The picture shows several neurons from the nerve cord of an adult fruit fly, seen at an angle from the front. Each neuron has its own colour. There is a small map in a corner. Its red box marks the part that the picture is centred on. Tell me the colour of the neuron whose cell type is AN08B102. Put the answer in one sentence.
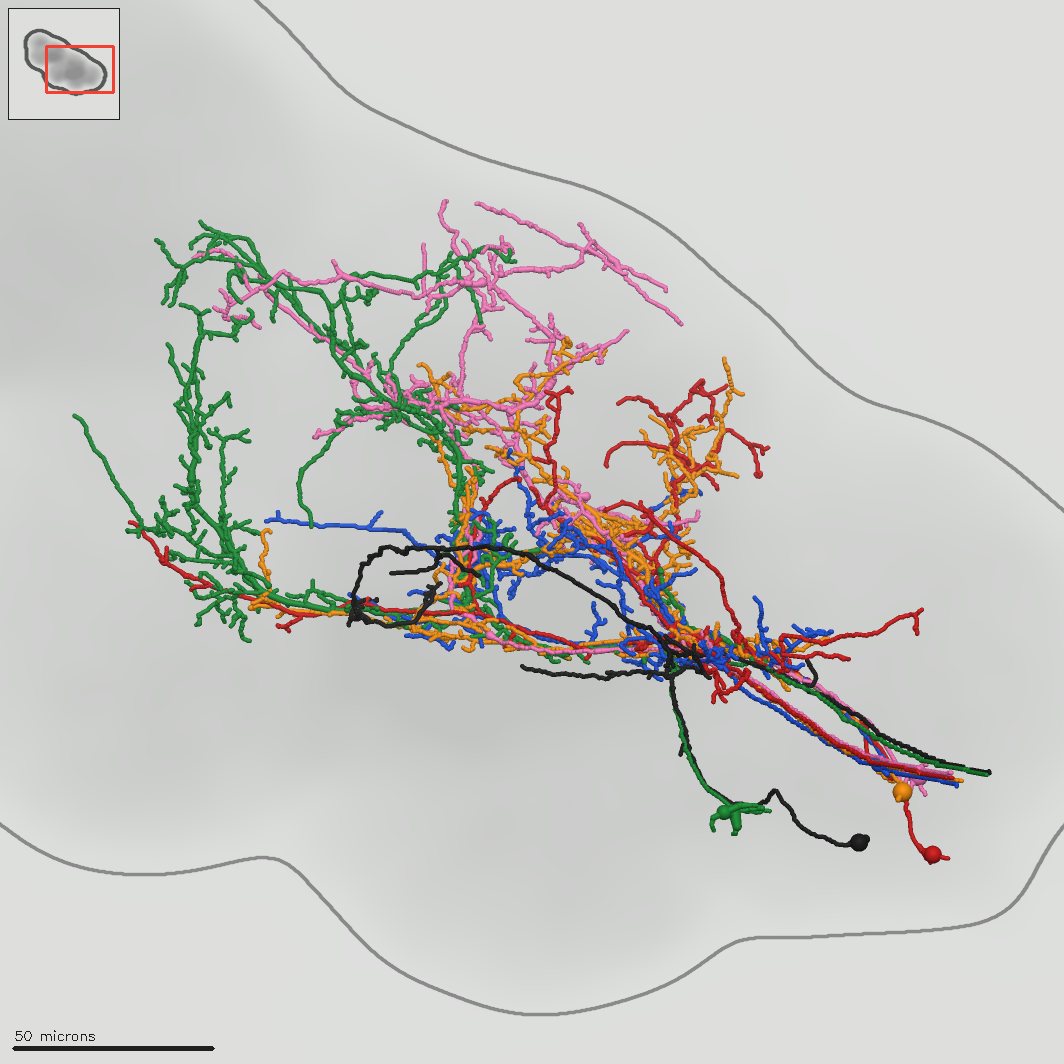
The colour is blue.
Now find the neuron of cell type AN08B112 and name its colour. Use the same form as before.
The colour is black.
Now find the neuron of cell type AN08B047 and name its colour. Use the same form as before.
The colour is pink.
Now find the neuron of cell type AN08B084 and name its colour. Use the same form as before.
The colour is red.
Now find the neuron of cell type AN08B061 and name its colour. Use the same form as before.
The colour is orange.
